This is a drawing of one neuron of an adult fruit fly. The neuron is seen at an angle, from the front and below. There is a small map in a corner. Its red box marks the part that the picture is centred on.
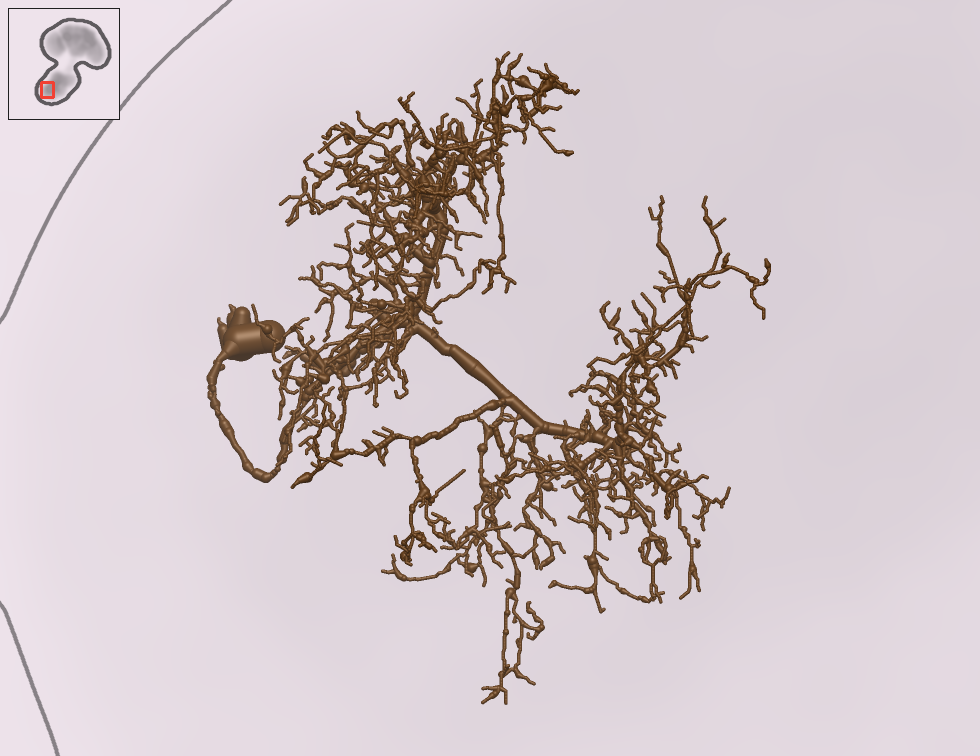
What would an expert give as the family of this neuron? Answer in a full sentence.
The family is MNad.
